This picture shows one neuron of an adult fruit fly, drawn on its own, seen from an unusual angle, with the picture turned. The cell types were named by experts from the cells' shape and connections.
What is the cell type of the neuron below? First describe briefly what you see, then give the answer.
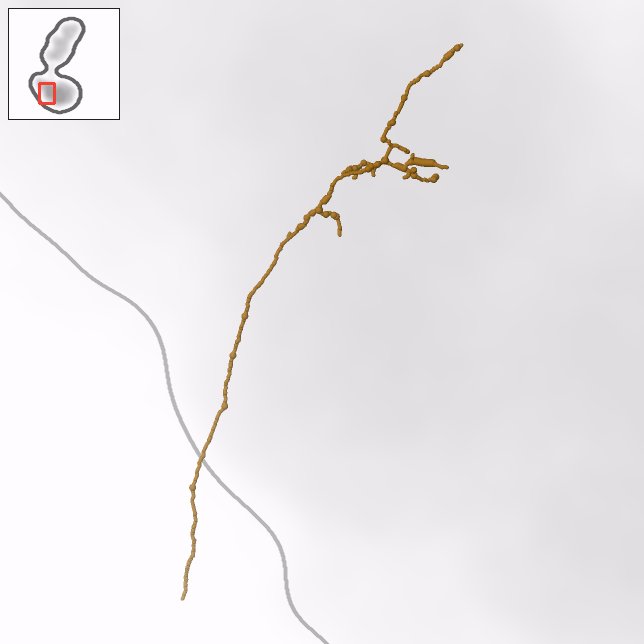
No cell body is drawn. In this view it is taller than it is wide. It is a sensory neuron entering the brain. It is of cell type JO-EV3.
